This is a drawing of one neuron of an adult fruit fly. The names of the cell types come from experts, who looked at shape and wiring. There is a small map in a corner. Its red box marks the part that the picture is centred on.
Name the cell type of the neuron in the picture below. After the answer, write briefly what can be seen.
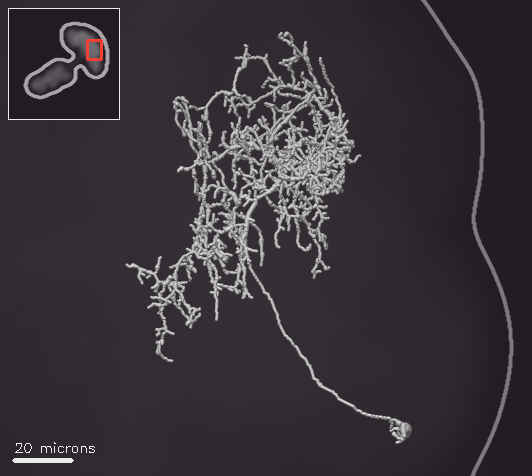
Its cell type is SLP209. This is a central-brain intrinsic neuron. It lies in the brain. From top to bottom in the picture it spans about 140 microns.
